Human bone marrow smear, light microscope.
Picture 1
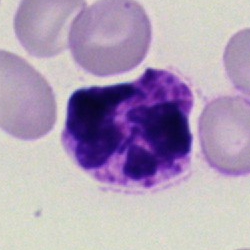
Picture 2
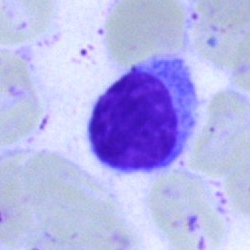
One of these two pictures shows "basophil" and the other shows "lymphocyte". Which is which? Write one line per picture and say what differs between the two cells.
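Picture 1 shows a basophil: Coarse dark purple granules are scattered through the cytoplasm.
Picture 2 shows a lymphocyte: The cytoplasm shows no granules.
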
